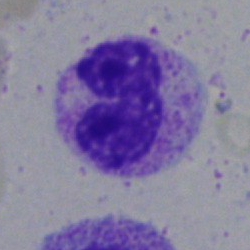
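Band neutrophil, the cell in the middle of this stained human bone marrow smear, with a round, smooth outline. Its nucleus sits over toward the left, so there's more cytoplasm on the right. The chromatin is dense and dark purple, and you won't find any nucleoli.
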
